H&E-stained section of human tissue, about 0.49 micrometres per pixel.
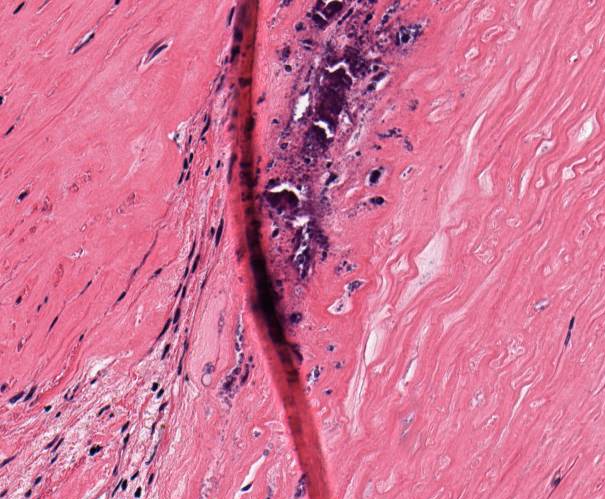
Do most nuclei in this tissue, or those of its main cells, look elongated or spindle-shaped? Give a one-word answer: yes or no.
Yes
